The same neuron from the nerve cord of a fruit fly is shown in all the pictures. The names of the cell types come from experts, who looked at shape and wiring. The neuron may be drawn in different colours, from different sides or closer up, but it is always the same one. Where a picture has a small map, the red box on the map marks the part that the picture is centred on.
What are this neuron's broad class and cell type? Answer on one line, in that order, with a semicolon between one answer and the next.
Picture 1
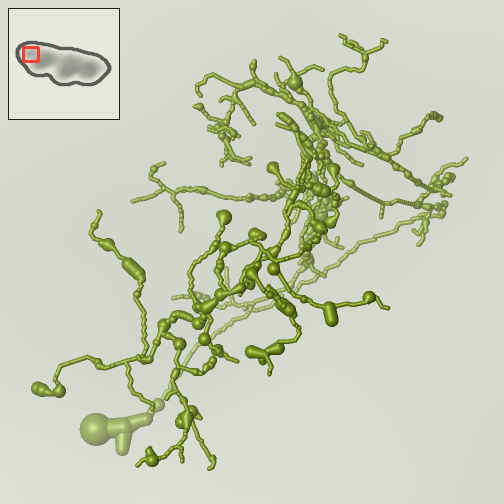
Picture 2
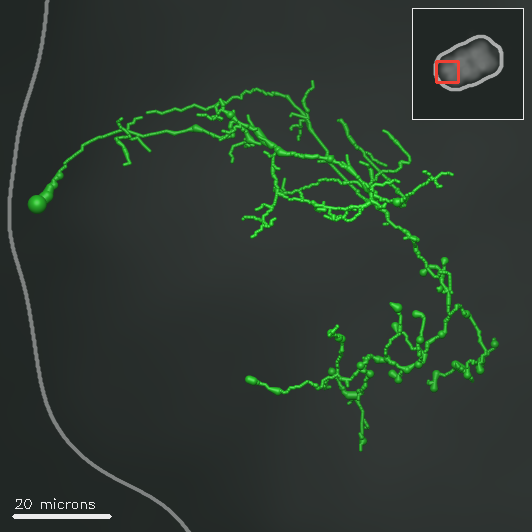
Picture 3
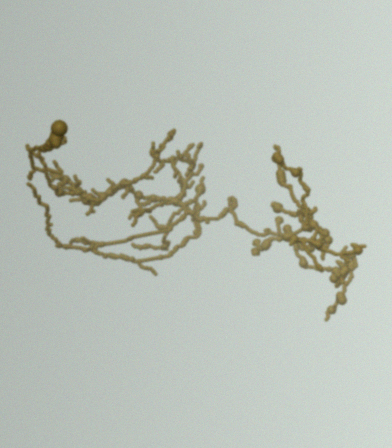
nerve-cord intrinsic neuron; INXXX396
